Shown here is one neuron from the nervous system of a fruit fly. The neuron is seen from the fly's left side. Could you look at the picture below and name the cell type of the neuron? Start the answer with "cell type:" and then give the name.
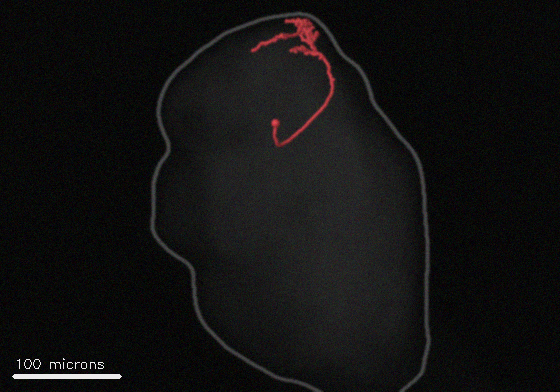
cell type: CB1595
